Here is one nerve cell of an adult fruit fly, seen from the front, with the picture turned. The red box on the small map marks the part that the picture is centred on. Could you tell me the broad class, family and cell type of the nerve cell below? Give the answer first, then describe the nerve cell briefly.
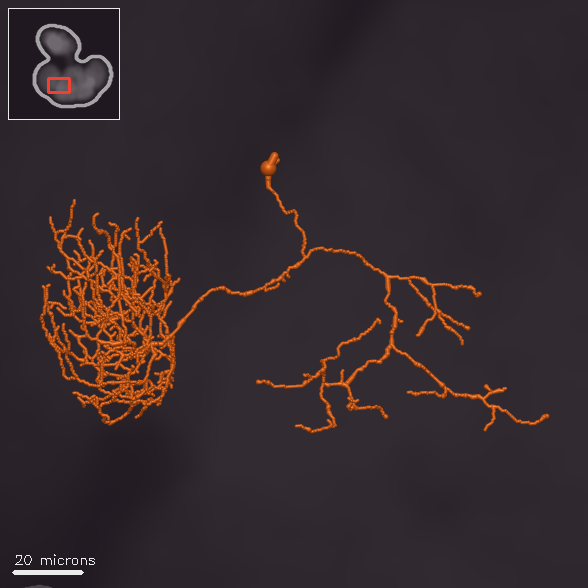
Its broad class is visual projection neuron. Its family is hemilineage VPNp&v1_ventral. Its cell type is LC39a. The cell body is at the top of the picture. From left to right in the picture it spans about 150 microns. Dozens of branch ends can be seen.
